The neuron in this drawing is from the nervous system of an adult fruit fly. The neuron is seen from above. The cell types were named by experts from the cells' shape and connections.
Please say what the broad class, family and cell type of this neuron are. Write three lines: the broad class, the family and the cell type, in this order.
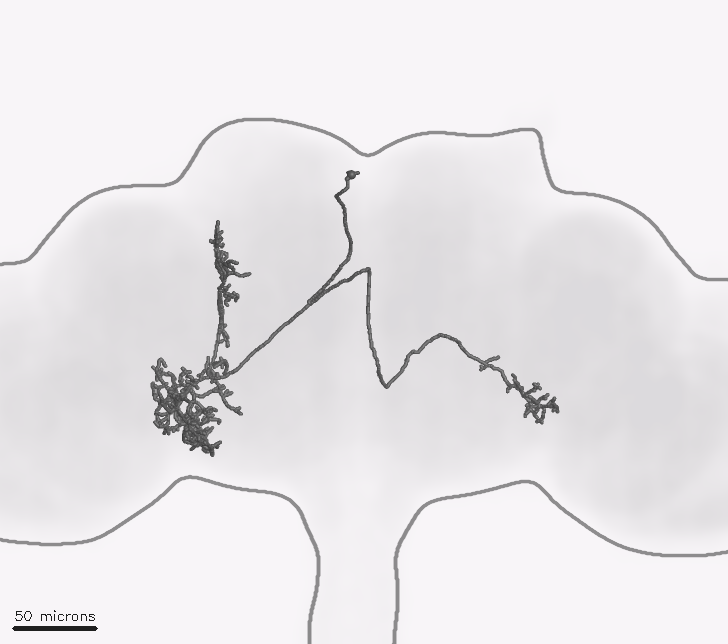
central-brain intrinsic neuron
hemilineage WEDd2
WED077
